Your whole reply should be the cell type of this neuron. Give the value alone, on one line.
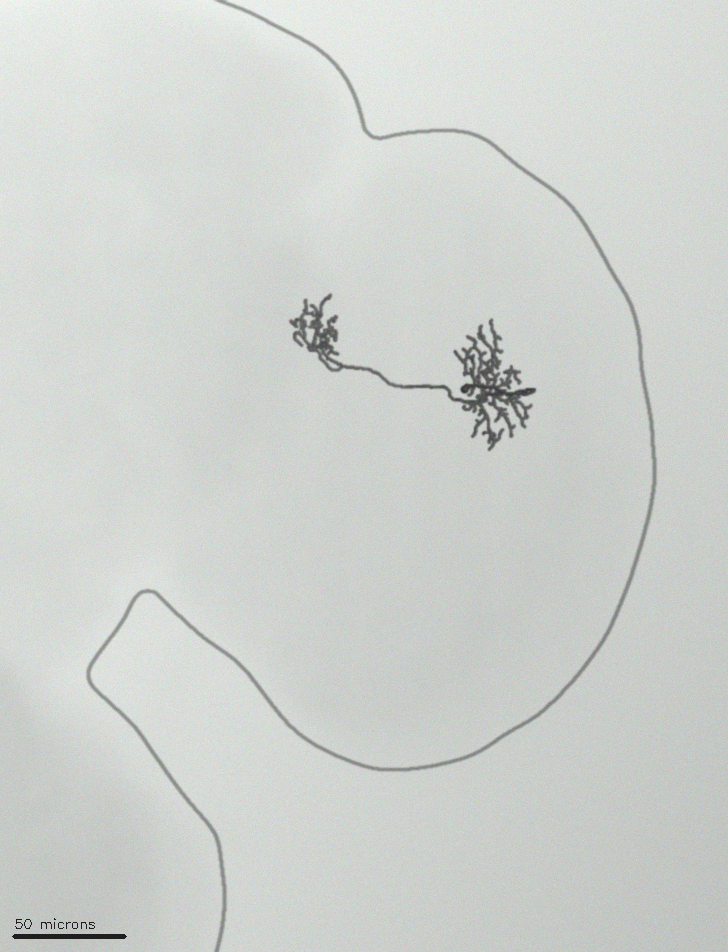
Tm32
